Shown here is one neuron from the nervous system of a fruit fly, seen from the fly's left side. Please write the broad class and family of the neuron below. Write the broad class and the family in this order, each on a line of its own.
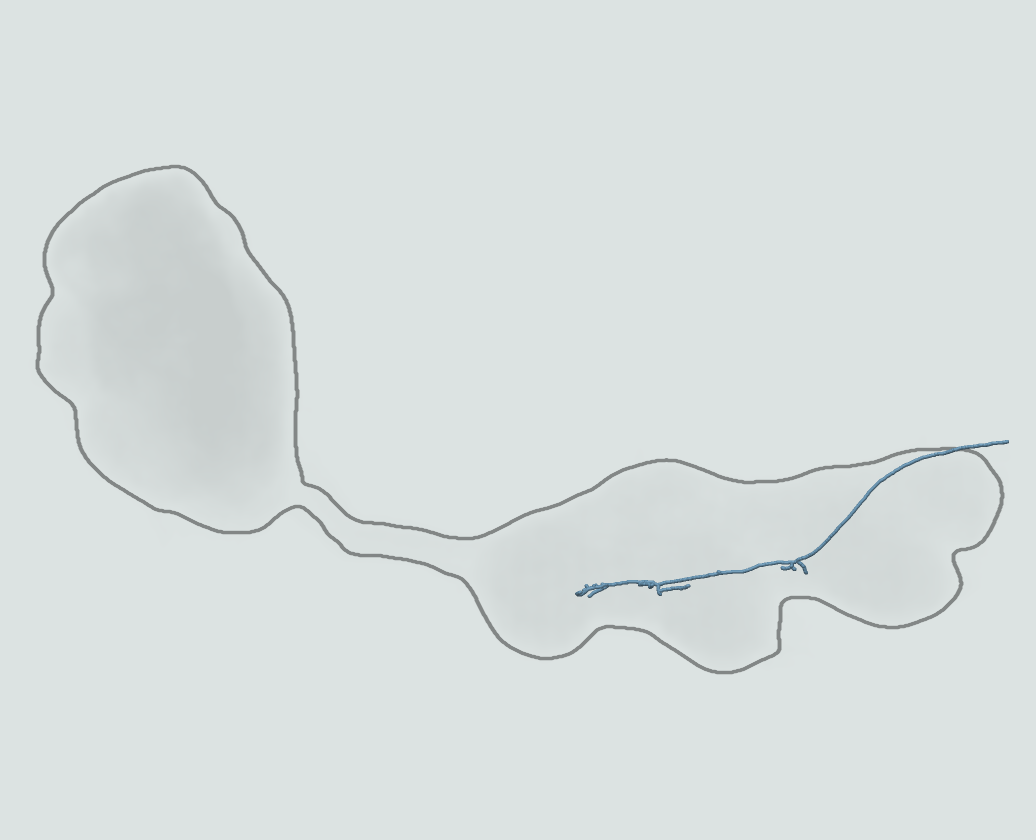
sensory neuron entering the nerve cord
class mechanosensory proprioceptive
